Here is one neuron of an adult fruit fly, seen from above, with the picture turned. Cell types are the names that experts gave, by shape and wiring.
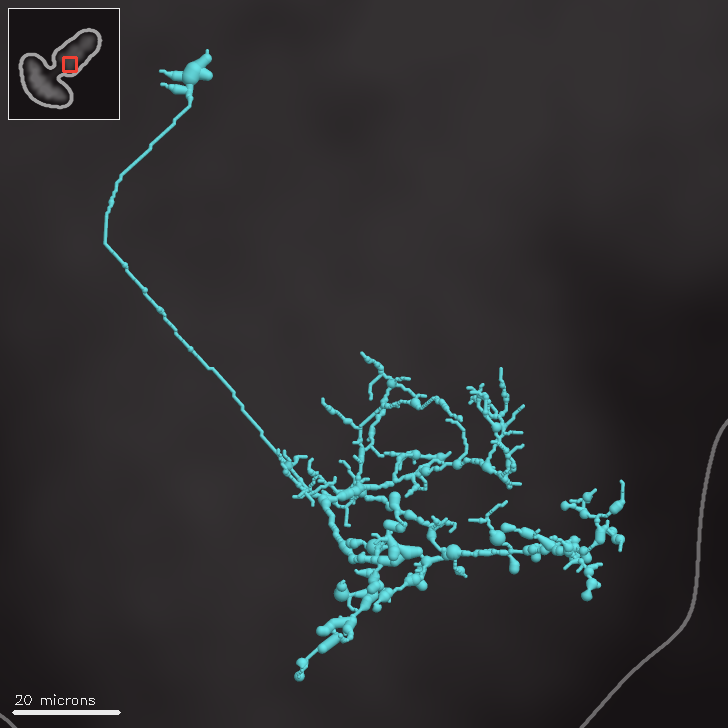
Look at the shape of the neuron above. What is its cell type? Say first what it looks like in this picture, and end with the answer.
It is in the nerve cord and does not reach the brain. By the scale bar it is about 120 microns tall in this view. The picture shows dozens of branch ends. It is a nerve-cord intrinsic neuron. Its cell type is IN13B035.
